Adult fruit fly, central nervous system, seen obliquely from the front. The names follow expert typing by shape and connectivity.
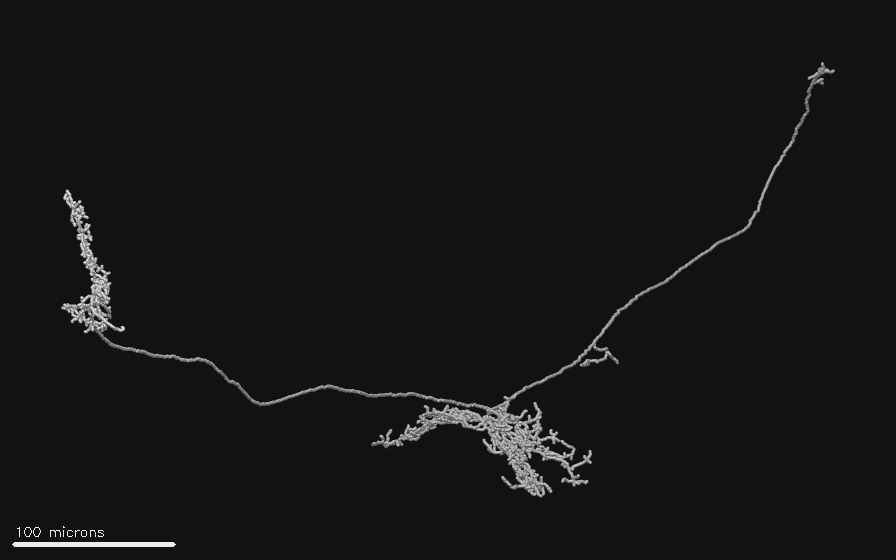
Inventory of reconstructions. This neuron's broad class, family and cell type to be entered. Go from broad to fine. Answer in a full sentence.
An ascending neuron of hemilineage 05B, type AN05B035.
